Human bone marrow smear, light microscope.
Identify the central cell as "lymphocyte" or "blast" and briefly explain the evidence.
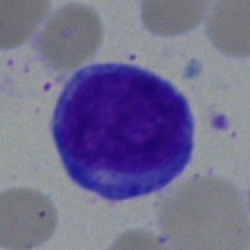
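The cell is a blast. Its chromatin is dark purple and finely textured, without coarse clumps.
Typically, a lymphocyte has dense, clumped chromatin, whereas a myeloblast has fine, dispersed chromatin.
The outline is round and smooth, without surface projections. The cytoplasm forms a narrow deep blue rim, widest along the lower edge.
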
